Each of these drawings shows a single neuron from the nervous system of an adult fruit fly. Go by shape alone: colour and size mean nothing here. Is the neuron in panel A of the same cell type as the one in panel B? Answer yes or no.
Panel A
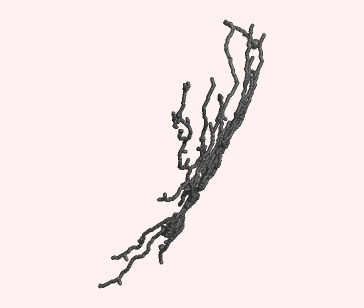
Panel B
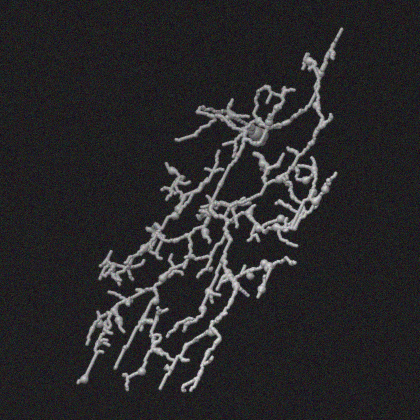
no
